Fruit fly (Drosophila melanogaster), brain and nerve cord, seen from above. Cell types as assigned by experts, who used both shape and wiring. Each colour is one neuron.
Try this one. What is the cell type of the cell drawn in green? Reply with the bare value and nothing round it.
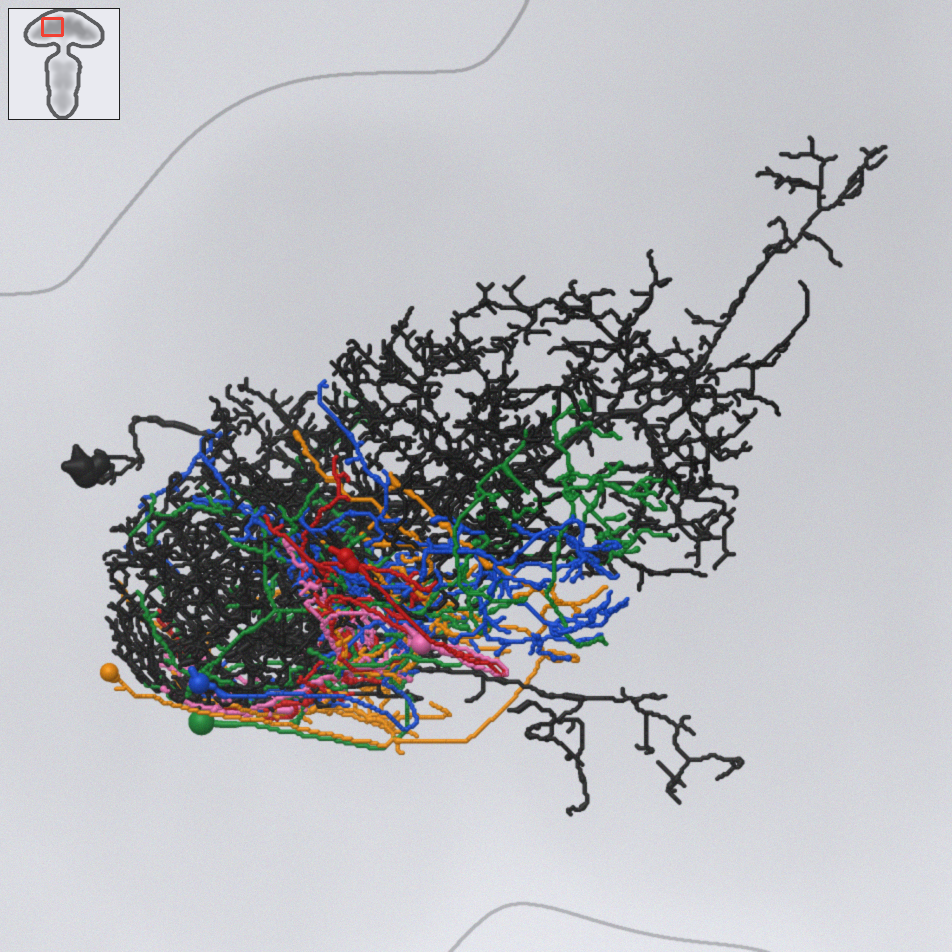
LHPV6c2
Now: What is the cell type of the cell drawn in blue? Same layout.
LHPV6a10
